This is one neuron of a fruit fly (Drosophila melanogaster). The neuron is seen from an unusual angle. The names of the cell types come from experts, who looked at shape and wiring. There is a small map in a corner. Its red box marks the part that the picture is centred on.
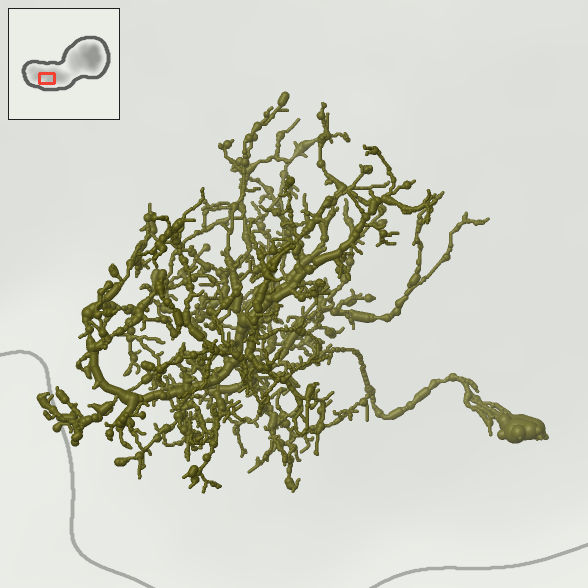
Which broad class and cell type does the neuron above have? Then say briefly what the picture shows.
It is a nerve-cord intrinsic neuron. The cell type is INXXX471. More than a hundred branch ends can be seen. As drawn here it is wider than it is tall.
